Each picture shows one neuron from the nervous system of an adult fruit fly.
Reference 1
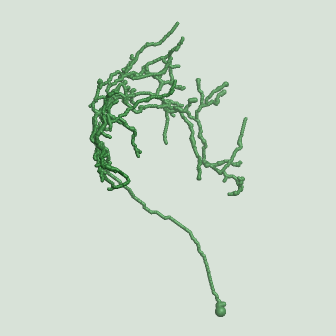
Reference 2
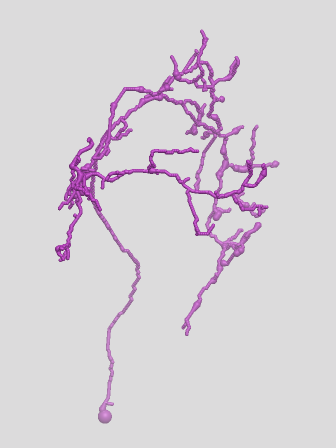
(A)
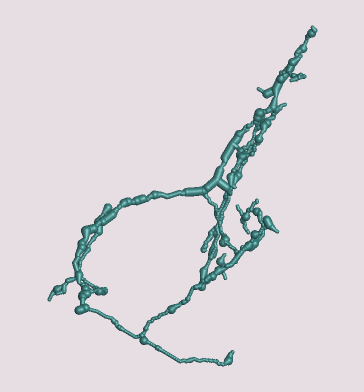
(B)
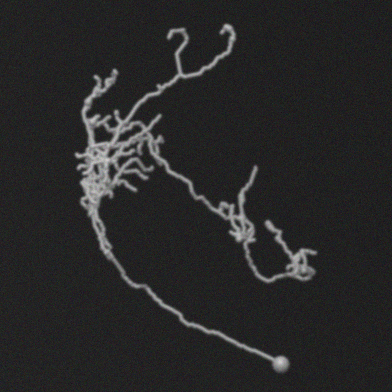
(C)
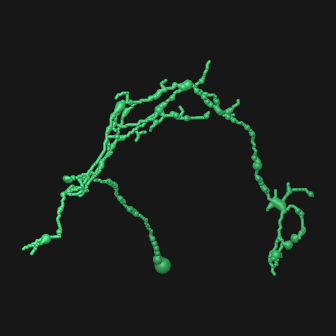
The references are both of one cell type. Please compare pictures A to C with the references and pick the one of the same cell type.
Picture B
